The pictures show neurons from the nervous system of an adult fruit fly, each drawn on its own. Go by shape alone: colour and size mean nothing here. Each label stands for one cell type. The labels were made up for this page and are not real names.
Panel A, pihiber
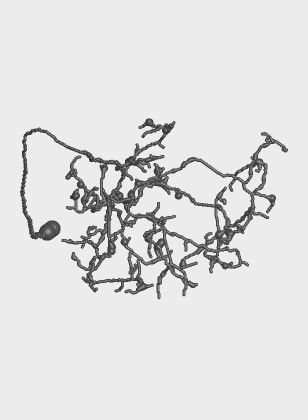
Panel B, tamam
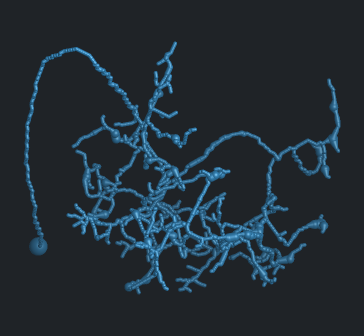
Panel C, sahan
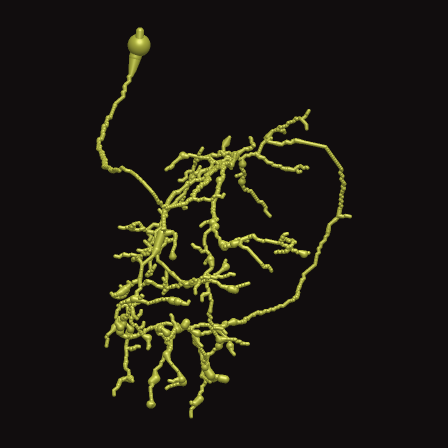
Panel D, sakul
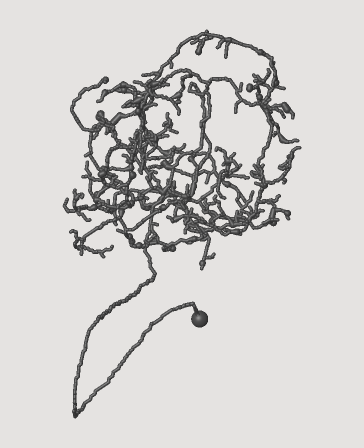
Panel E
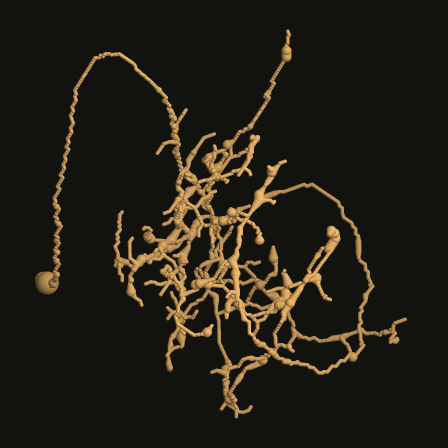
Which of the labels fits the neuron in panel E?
sahan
